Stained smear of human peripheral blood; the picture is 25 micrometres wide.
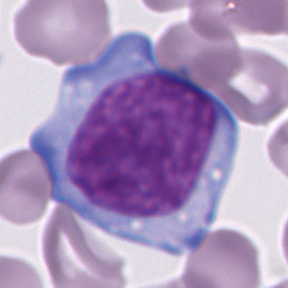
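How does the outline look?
Irregular, with angular corners and shallow notches; the cell is about 19 micrometres across.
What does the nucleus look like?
A single rounded mass without lobes or deep indentation, filling about 50% of the cell's area.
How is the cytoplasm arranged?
Its rim is broader on the left and lower sides than on the upper right, with a few tiny clear spots, mostly below and to the right of the nucleus.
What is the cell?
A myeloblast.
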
